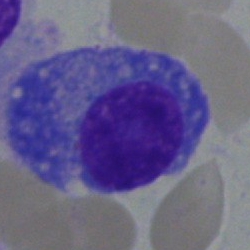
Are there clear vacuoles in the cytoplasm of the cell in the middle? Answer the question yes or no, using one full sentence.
Yes, at least one clear vacuole is present within the cytoplasm of the cell.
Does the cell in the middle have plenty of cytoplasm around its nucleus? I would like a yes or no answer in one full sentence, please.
Yes, what surrounds the nucleus is a broad expanse of cytoplasm.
